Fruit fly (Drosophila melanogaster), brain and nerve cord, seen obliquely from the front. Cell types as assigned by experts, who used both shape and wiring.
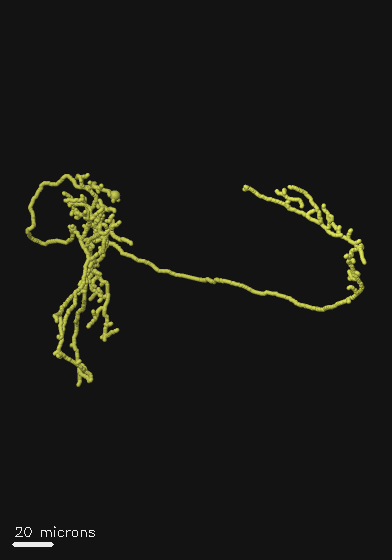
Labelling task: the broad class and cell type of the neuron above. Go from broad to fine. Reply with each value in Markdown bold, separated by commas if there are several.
**central-brain intrinsic neuron**, **PS177**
